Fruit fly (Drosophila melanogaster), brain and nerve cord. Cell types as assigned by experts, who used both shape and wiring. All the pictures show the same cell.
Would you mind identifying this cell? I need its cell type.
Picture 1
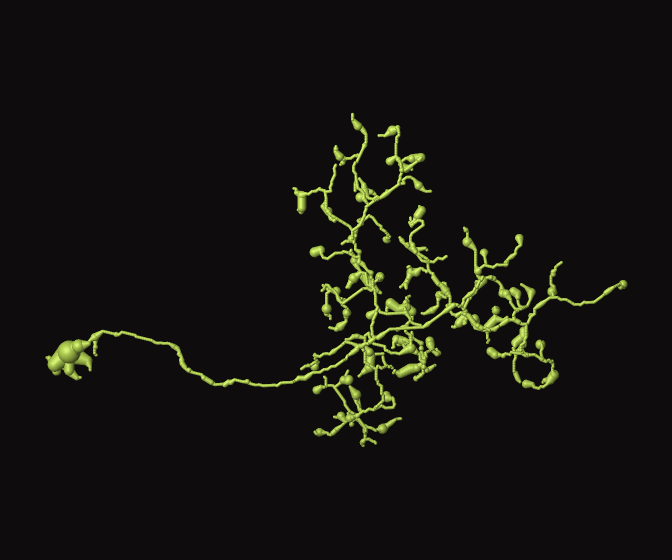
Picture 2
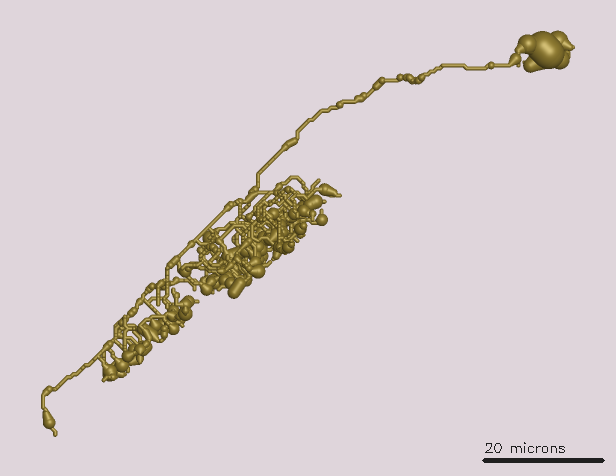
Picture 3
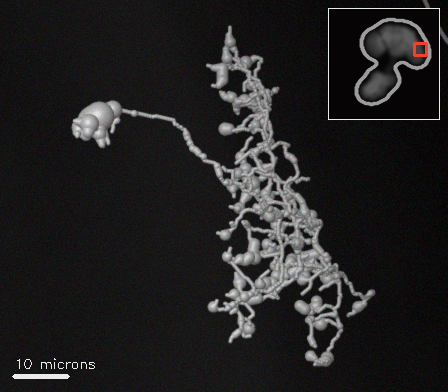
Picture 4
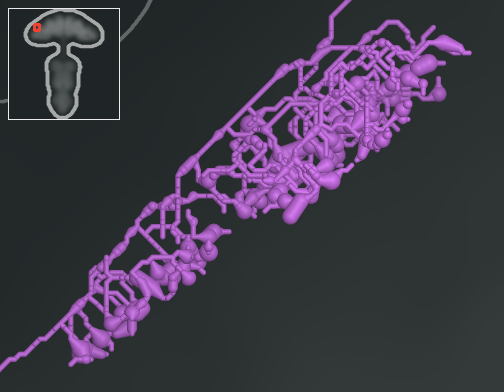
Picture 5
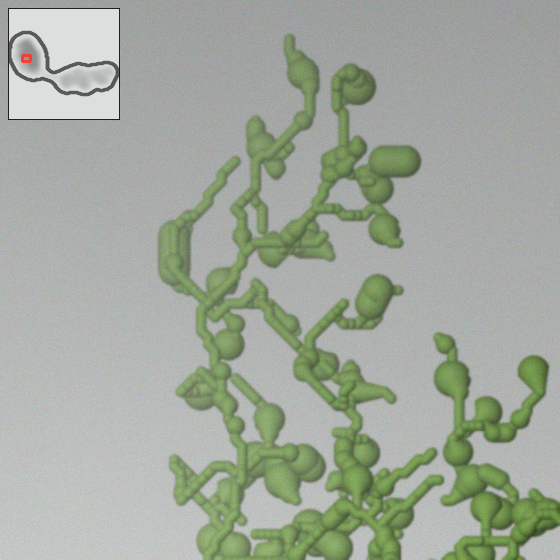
Dm1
